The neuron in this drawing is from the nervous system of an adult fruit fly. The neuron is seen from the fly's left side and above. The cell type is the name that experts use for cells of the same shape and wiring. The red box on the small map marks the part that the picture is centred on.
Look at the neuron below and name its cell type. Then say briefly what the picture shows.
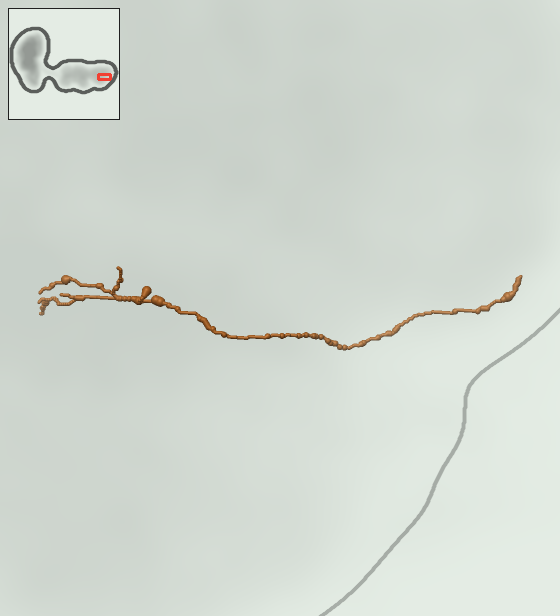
It is of cell type SNta37. It is a sensory neuron entering the nerve cord. The drawing shows no cell body. There are a dozen or fewer branch ends.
